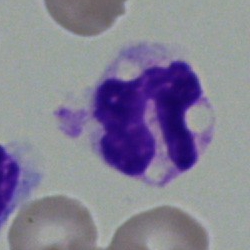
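Segmented neutrophil, the cell in the middle of a stained human bone marrow smear. Its outline is roughly round, but the edge is uneven and ragged. The chromatin stains dark purple and looks dense. Several clear round vacuoles sit in the cytoplasm, the most obvious at the right edge. On the left side, a small pale purple fragment juts out from the cell.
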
